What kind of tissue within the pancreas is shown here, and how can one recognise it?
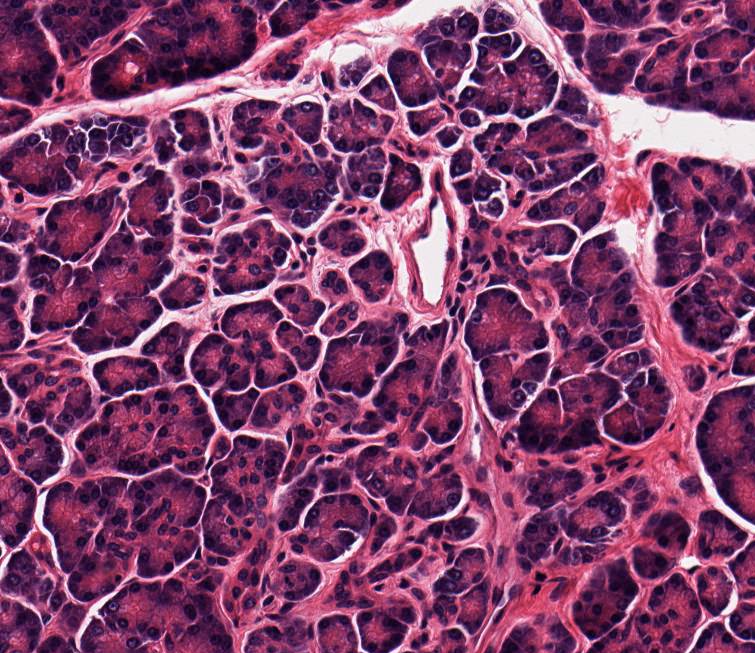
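What you have here is exocrine pancreas. Closely packed rounded acini sit in lobules between thin pink septa, each made of pyramidal cells around a small central lumen, with round, dark basal nuclei. Their apical cytoplasm is more pink-red than the purple basal part.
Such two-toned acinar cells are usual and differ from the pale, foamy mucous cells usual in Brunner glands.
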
